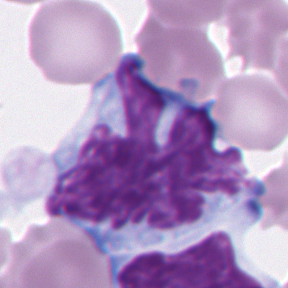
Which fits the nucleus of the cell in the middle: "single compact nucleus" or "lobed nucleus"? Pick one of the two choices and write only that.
Lobed nucleus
